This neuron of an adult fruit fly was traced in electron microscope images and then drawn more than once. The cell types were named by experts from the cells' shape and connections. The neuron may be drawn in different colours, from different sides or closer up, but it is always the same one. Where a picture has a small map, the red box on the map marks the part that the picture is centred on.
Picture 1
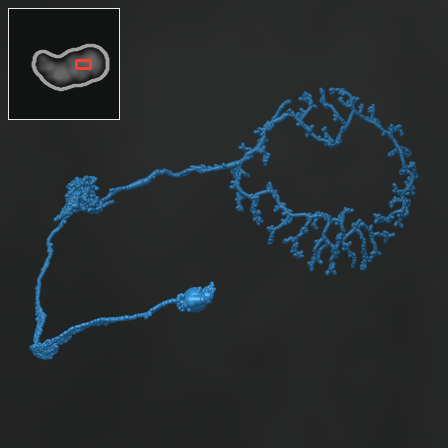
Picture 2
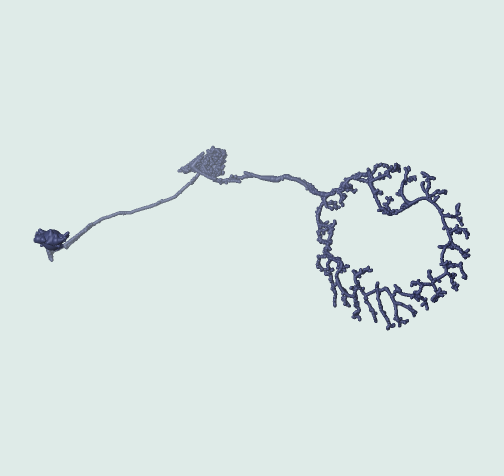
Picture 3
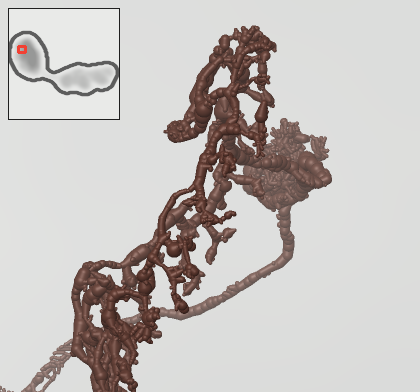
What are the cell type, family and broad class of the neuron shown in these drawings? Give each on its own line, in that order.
ER5
hemilineage EBa1
central-brain intrinsic neuron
